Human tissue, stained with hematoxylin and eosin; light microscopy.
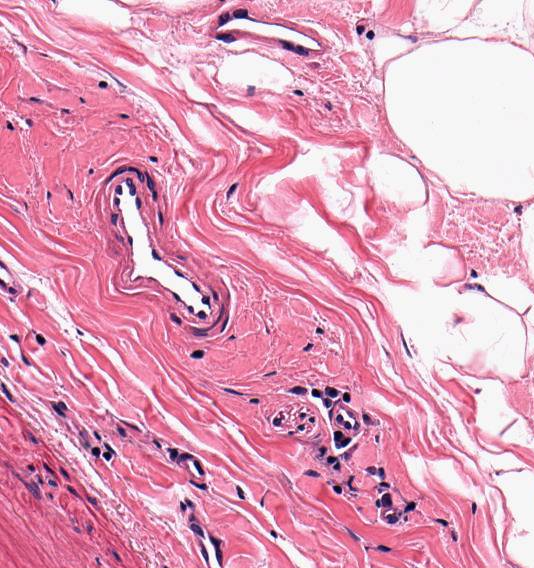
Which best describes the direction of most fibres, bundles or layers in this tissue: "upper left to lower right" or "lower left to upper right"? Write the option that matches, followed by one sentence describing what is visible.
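Upper left to lower right. Wavy pink collagen bundles run diagonally from the upper left toward the lower right across most of the field.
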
